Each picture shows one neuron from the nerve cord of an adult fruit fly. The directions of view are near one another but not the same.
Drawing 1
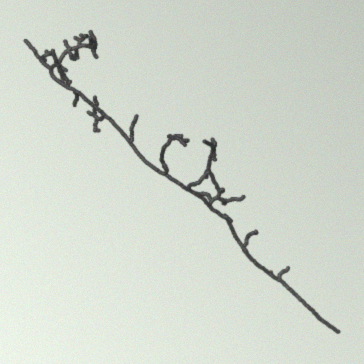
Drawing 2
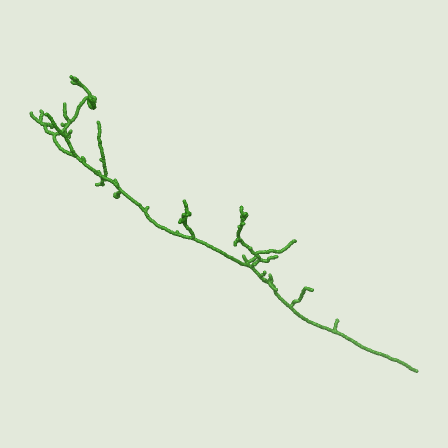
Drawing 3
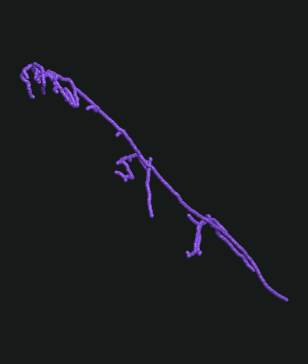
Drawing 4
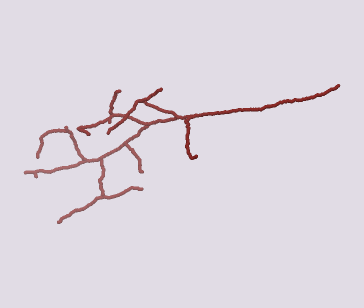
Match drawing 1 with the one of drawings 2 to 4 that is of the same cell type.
2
